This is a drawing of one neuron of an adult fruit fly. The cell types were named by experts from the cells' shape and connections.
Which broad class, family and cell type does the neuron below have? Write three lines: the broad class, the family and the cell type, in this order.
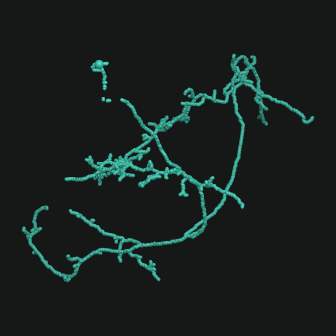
central-brain intrinsic neuron
hemilineage DM6_central1
CB3132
